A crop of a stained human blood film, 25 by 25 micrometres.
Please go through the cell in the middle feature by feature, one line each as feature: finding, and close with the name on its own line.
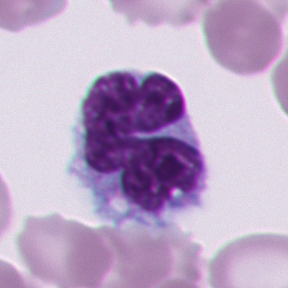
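Cleft: a pale one, cutting into the nucleus from its right side toward the centre.
Nucleoli: take your time, but none can be seen.
Margin: ragged and frayed on the lower left.
Clear spot: a small one, at the lower right edge of the nucleus.
Cell: monocyte.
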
